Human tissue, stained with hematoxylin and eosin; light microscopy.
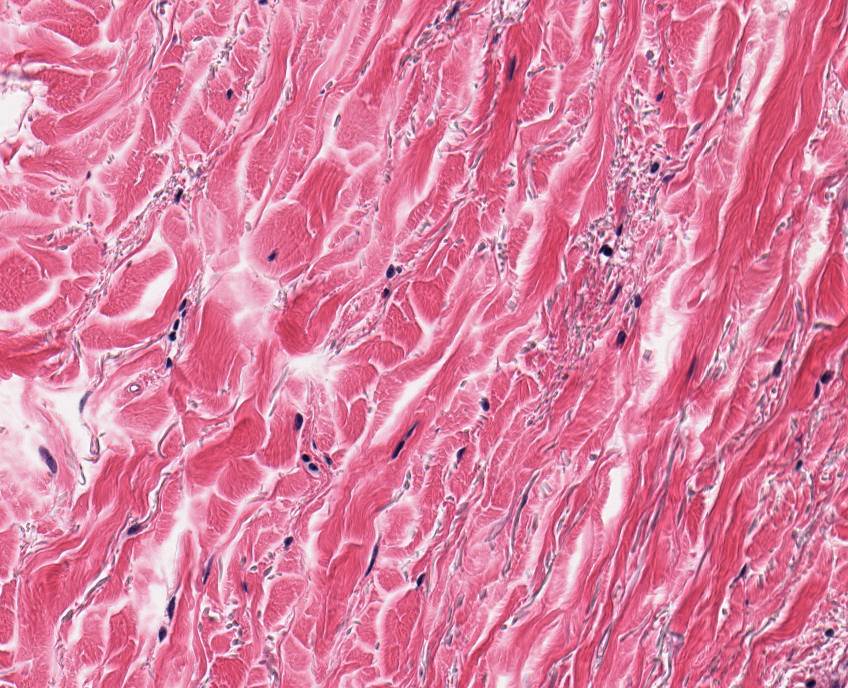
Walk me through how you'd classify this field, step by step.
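Predominant tissue: dermis. Fibres wavy; on the left many cut across as irregular rounded or angular pink profiles. Nuclei sparse, small, dark blue, many elongated along fibres.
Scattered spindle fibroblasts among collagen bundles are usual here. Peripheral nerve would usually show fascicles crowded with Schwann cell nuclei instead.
No epithelium, glands or fat cells.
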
